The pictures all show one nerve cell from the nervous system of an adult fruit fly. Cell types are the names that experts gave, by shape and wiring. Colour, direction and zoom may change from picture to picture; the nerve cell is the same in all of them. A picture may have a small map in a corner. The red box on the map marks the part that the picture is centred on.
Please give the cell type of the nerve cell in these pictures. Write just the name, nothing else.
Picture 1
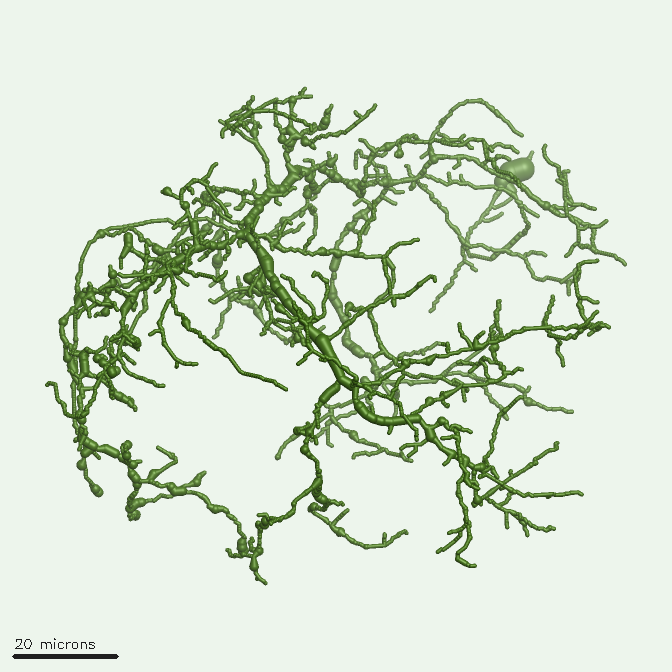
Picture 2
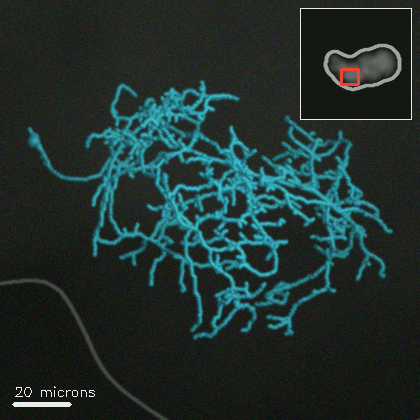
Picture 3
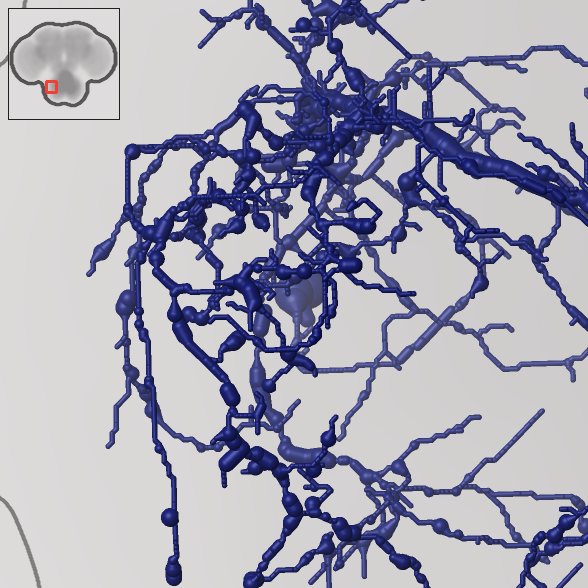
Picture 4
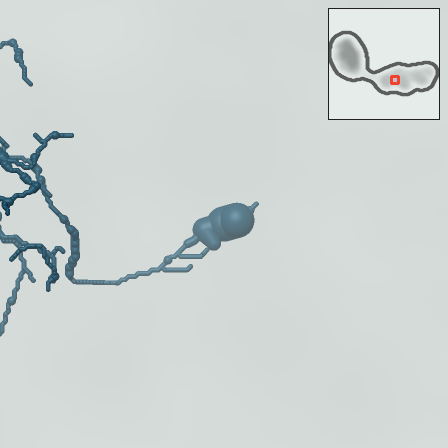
IN03A022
